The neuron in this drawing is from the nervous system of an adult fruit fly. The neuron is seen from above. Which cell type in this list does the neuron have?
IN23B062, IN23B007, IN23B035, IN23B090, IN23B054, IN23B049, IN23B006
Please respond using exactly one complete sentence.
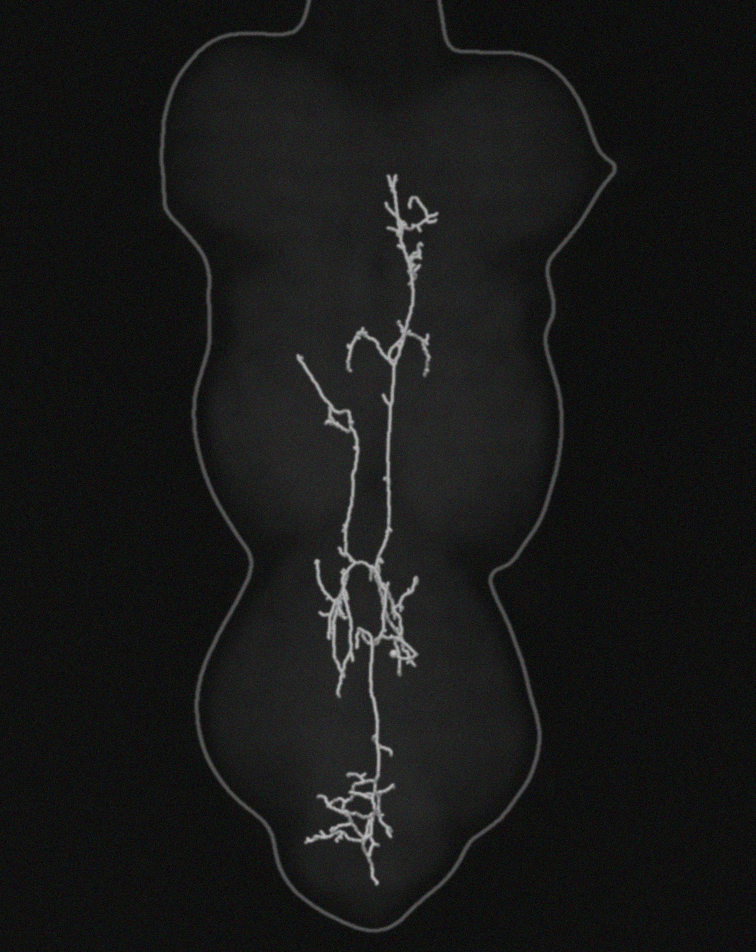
It is as IN23B035 that this neuron is typed.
